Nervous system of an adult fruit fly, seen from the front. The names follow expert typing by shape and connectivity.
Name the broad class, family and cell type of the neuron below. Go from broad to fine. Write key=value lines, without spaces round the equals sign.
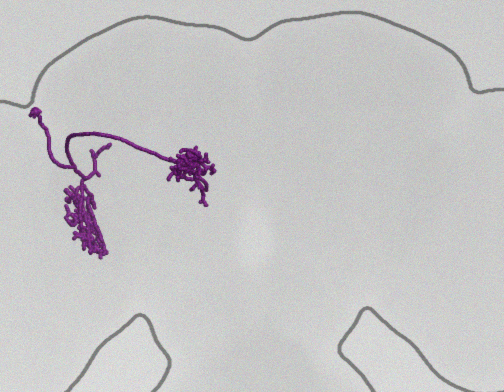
broad_class=visual projection neuron
family=hemilineage SLPa&l1_lateral
cell_type=LC33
